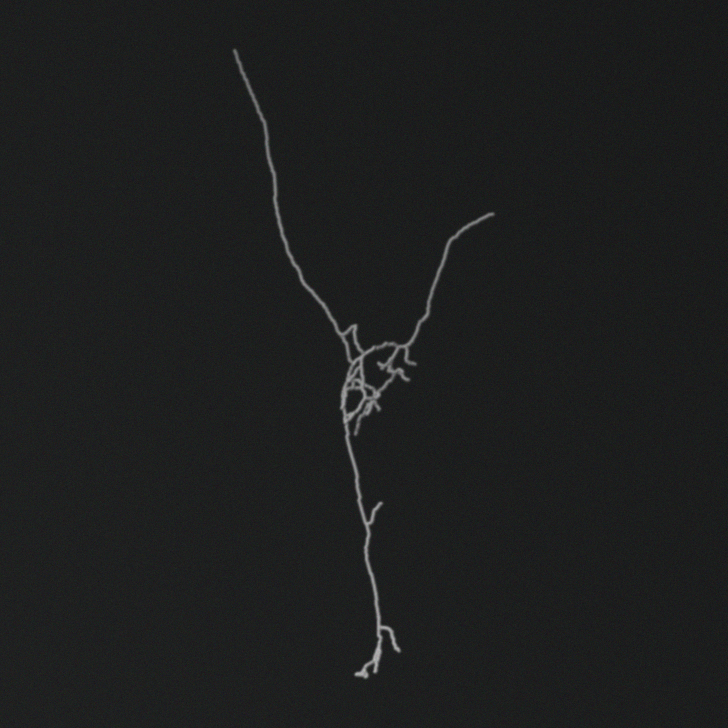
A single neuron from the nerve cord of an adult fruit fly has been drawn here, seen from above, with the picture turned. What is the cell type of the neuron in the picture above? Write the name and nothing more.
SApp04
